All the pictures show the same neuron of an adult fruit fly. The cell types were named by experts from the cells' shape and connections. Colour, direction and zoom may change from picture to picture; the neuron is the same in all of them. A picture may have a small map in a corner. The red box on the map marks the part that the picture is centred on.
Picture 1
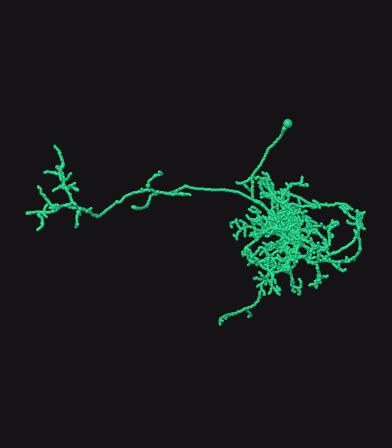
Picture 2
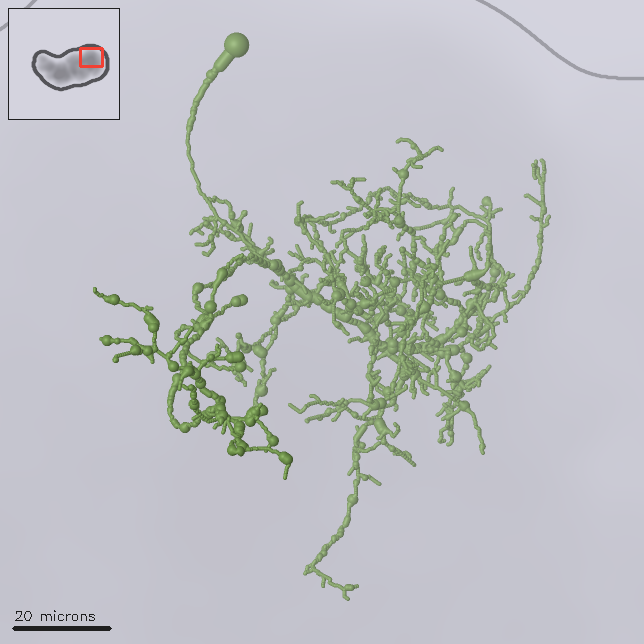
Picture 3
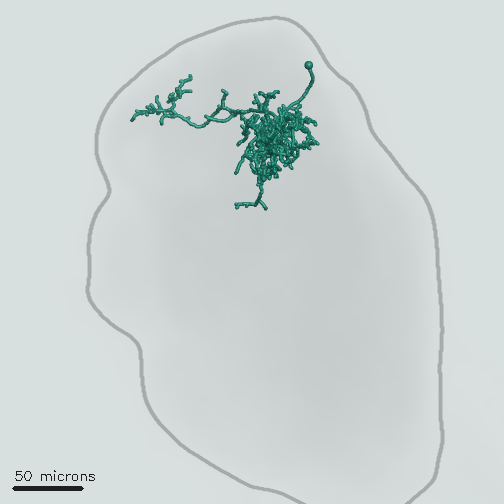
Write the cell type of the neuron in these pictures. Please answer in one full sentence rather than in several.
This neuron is recognized as the cell type LHPD2a2.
